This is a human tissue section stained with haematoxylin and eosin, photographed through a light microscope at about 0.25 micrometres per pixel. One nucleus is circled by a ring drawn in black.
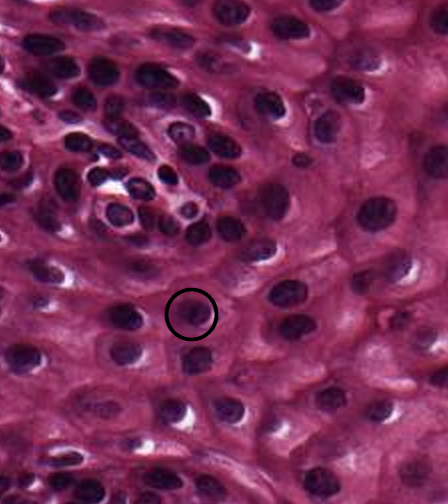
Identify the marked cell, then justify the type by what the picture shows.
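The marked cell is a squamous epithelial cell. The nucleus sits near the middle of the cell, with a narrow pale crescent along one side of its edge. The cytoplasm around the nucleus is pink and smooth, with a faint, angular outline. The cell lies within a sheet of closely packed cells of similar shape, touching neighbours on all sides with no space between them.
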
